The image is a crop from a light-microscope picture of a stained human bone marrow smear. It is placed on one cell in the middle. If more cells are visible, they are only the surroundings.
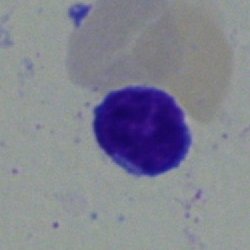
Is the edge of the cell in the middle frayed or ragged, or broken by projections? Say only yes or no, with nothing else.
No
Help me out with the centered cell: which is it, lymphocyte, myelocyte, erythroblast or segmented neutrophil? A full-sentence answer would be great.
In the crop, the cell of interest at the centre is a lymphocyte.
